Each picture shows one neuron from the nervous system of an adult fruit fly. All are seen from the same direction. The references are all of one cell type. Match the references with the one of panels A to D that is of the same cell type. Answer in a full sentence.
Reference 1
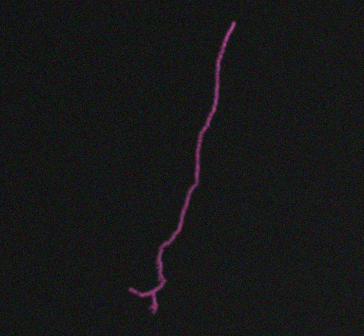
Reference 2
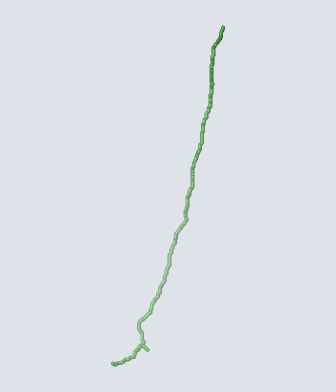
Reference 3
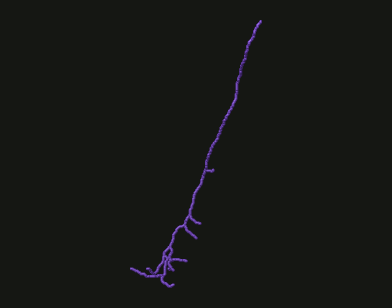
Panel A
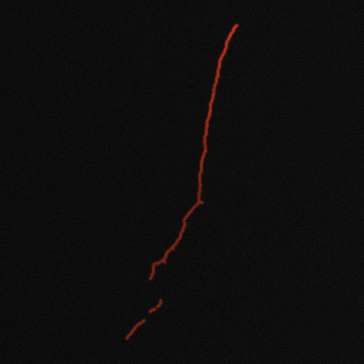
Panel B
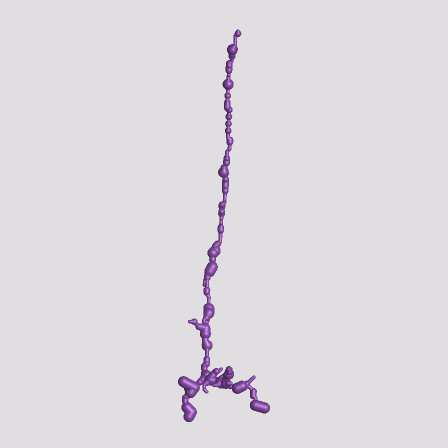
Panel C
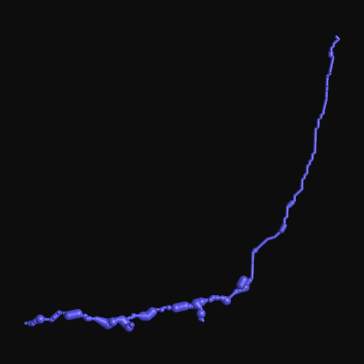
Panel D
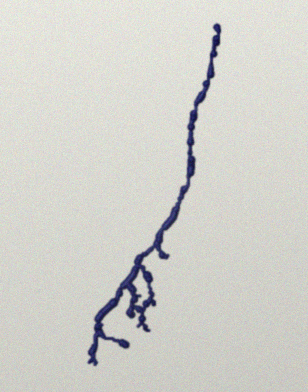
The neuron in panel A is of the same cell type.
